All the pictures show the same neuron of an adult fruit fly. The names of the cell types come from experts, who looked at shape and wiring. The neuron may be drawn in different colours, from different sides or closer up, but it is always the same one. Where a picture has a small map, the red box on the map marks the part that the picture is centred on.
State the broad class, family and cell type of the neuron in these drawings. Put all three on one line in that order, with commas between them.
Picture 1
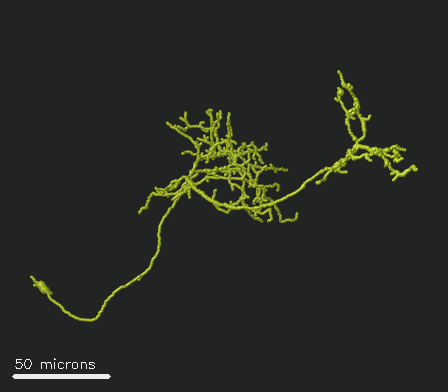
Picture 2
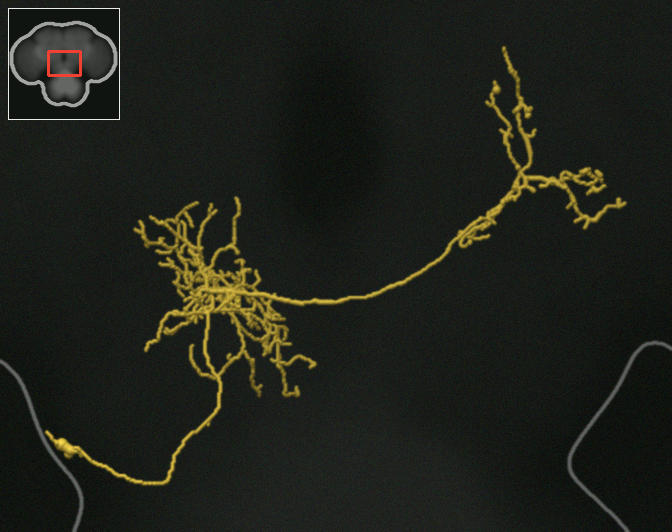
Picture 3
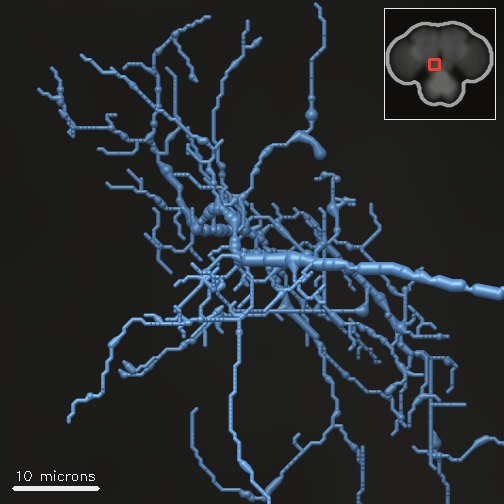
central-brain intrinsic neuron, hemilineage MX7, GNG358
